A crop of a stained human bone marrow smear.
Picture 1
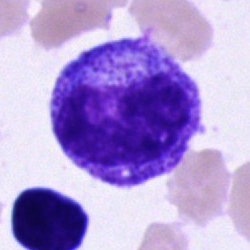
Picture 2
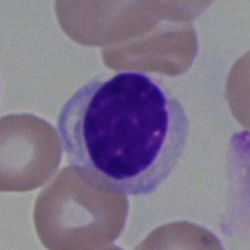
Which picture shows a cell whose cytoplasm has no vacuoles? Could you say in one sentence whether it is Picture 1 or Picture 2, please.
The cytoplasm of the cell in Picture 2 contains no vacuoles.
